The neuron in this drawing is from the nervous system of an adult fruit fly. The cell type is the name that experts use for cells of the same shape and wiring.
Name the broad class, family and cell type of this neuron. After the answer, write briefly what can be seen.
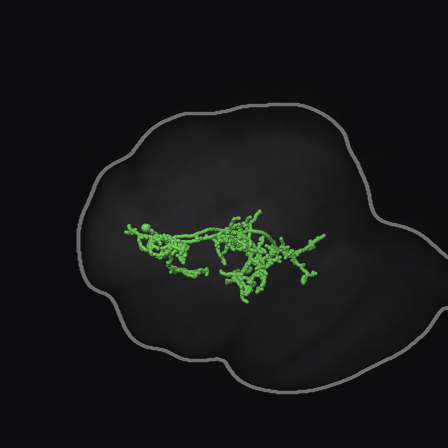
It is a central-brain intrinsic neuron. Its family is hemilineage CREa2_ventral. It is of cell type LAL026_b. In this view it is wider than it is tall.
